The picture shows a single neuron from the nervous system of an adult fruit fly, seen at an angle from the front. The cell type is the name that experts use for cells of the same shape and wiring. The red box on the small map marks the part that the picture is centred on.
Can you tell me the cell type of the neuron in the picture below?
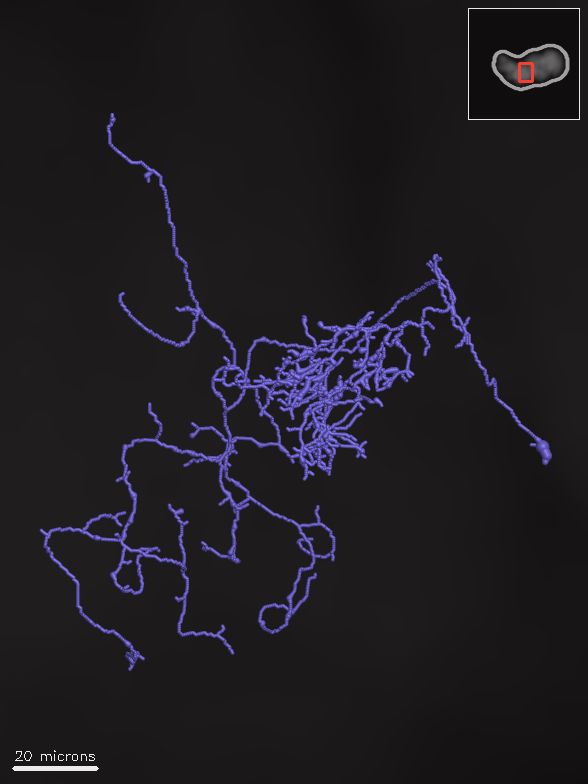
LOLP1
